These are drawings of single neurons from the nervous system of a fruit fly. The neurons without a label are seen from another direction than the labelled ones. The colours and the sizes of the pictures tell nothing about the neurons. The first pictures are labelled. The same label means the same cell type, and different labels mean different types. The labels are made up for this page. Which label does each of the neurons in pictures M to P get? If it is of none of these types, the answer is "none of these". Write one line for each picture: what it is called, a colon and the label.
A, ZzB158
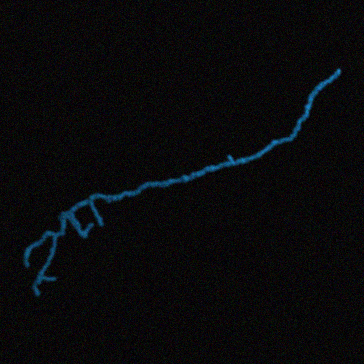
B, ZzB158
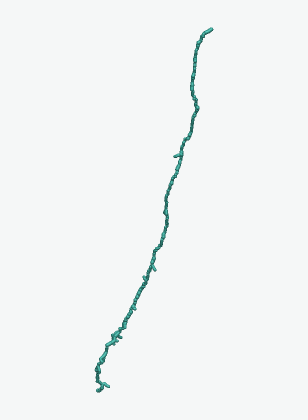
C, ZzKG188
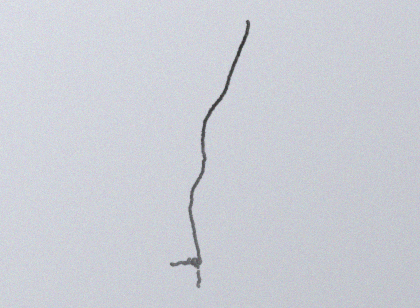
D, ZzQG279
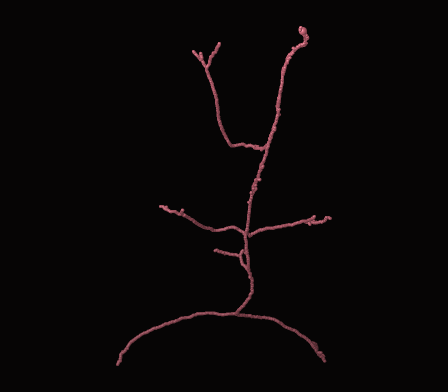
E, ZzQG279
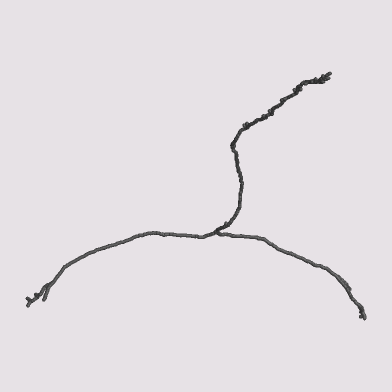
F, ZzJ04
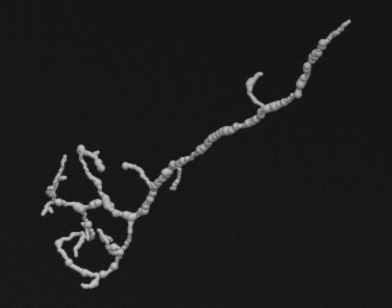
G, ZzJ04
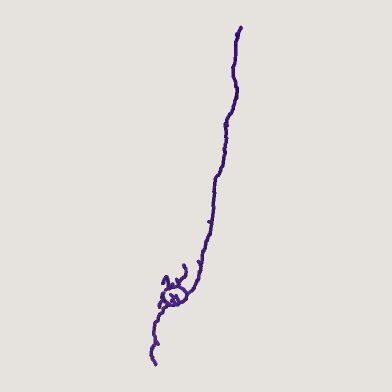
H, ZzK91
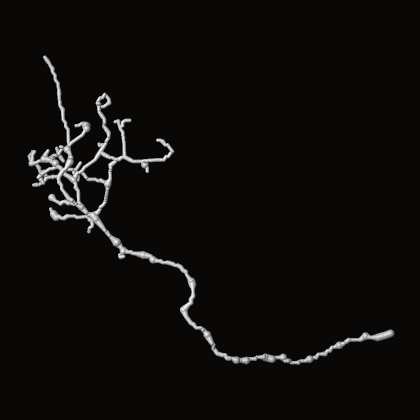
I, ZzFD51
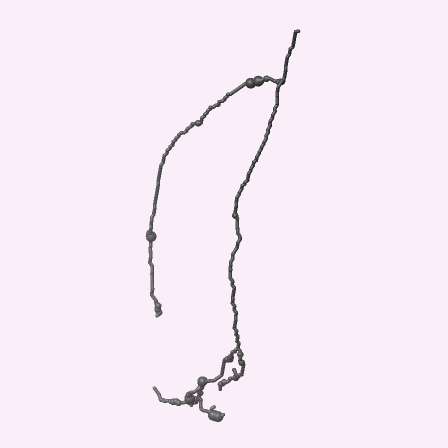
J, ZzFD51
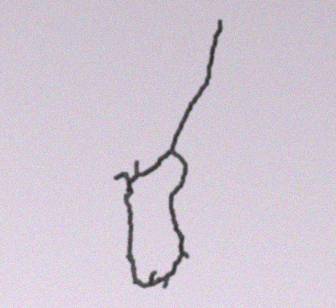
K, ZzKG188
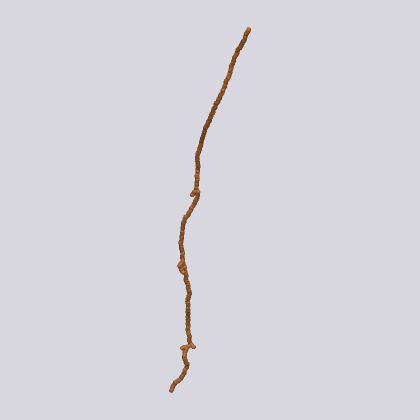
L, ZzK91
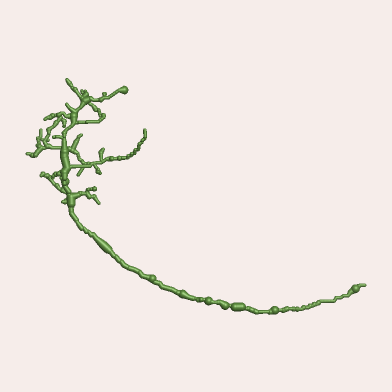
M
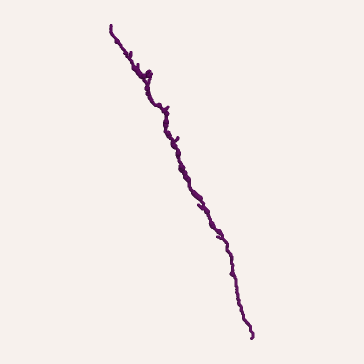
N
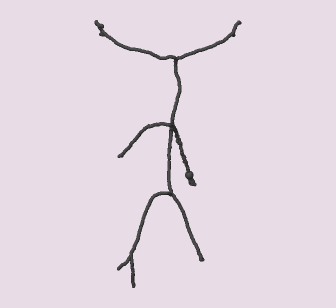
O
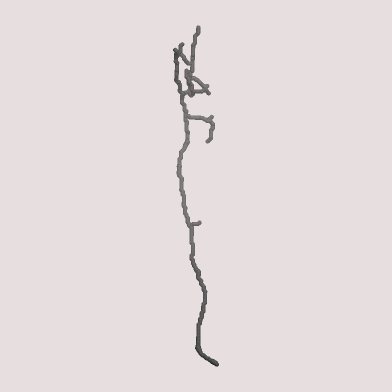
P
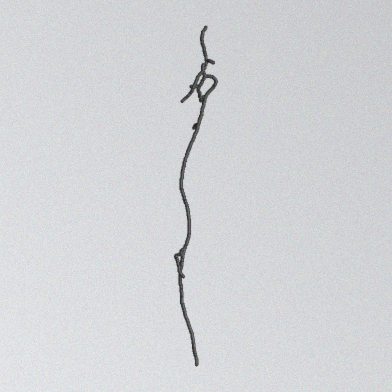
M: ZzB158
N: ZzQG279
O: none of these
P: ZzKG188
